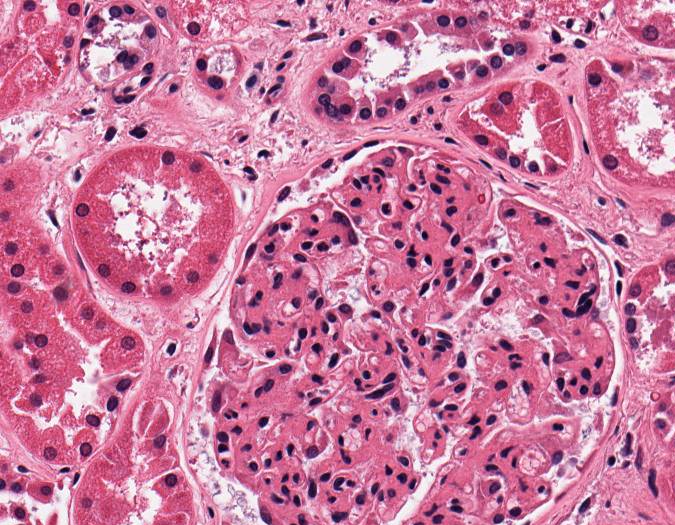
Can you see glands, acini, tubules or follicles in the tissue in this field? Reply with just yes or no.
Yes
